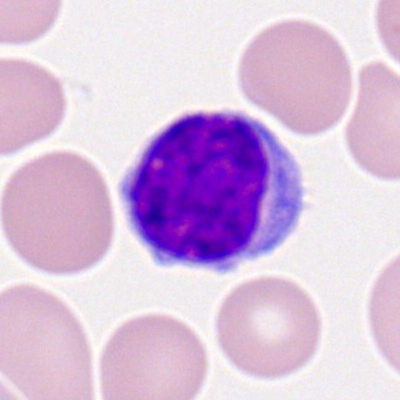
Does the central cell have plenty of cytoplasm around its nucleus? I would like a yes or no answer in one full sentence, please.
No, the nucleus fills most of this cell.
